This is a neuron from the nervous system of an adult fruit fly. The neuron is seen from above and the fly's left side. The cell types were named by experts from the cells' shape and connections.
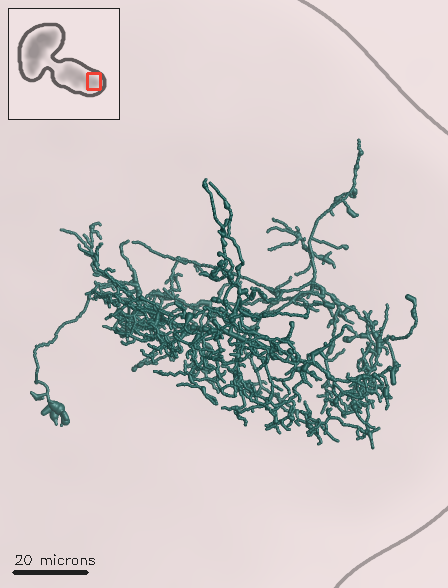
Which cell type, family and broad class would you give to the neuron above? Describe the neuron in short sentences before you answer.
It lies in the nerve cord. By the scale bar it is about 110 microns wide in this view. The picture shows more than a hundred branch ends. Its cell type is IN14A011. Its family is hemilineage 14A. Its broad class is nerve-cord intrinsic neuron.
